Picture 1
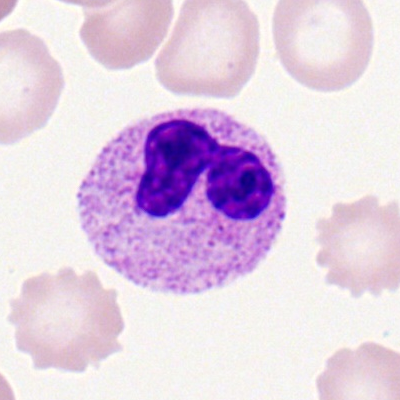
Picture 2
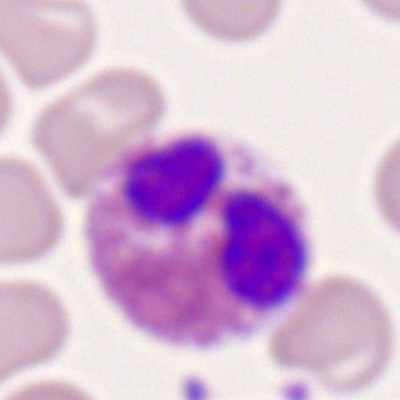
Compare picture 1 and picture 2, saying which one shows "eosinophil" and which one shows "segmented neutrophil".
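Picture 1: segmented neutrophil. Picture 2: eosinophil. Picture 1: round outline, dark purple clumped chromatin, abundant pale pink-lilac cytoplasm filled with fine lilac-pink granules; the fine, lilac-tinged granules fit the segmented neutrophil.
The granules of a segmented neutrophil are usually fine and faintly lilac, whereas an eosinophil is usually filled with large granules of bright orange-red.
Picture 2: nuclear lobes lying in the upper and right parts of the cell, dense dark purple chromatin, abundant cytoplasm filled with pinkish granules.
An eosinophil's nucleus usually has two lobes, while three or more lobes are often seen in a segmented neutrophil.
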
